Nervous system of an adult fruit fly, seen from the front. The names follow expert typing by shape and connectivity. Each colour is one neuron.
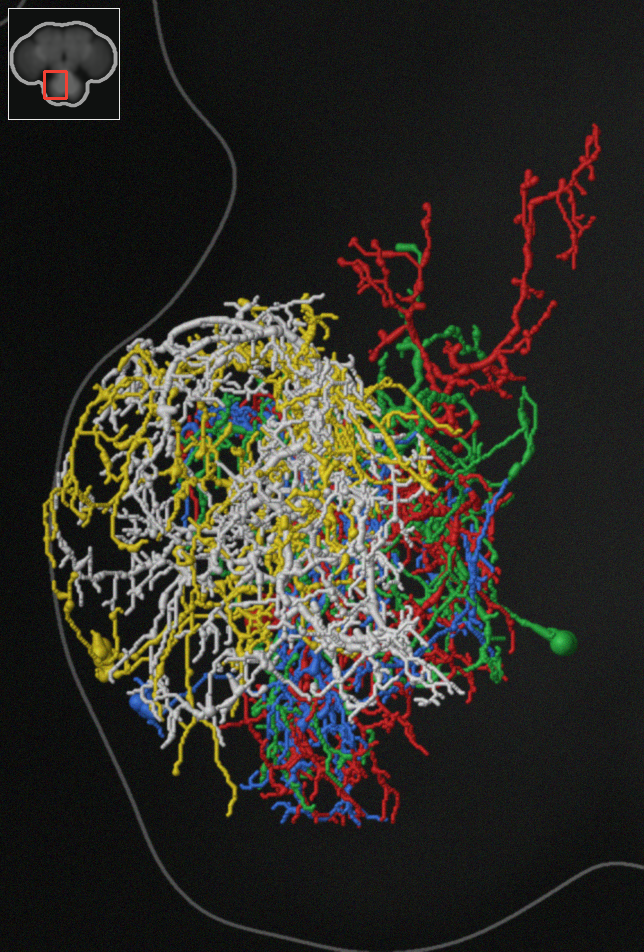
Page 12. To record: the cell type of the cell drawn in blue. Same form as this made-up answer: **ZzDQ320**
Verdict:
**IN16B045**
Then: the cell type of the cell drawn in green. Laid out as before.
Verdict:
**IN03B028**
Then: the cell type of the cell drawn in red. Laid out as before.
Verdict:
**IN03B021**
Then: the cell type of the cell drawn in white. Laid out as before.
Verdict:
**IN21A007**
